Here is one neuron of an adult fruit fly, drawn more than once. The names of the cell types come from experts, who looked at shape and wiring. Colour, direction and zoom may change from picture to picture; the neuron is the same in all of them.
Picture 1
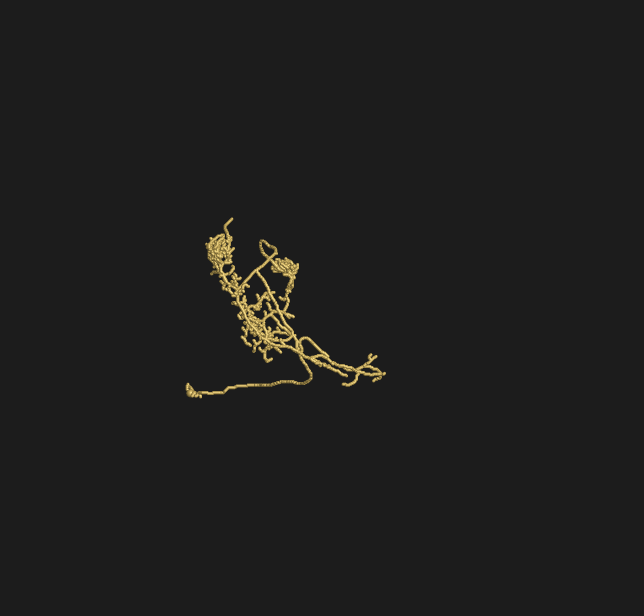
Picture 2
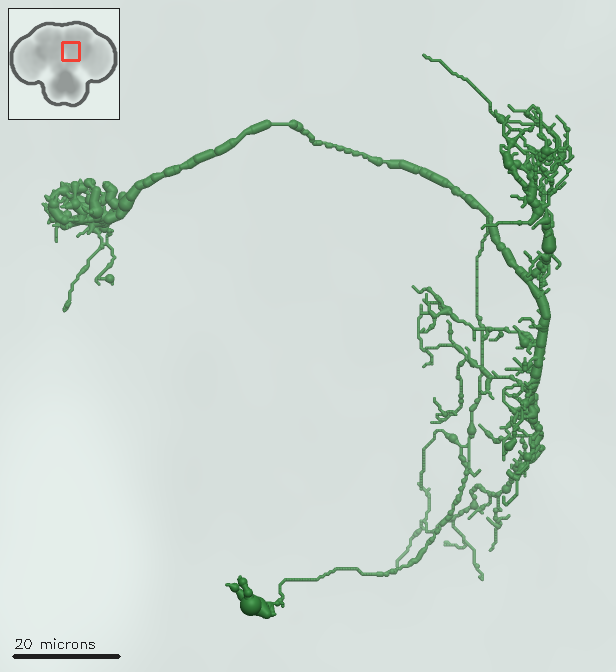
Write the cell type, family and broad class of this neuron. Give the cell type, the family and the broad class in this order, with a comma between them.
GLNO, hemilineage LALv1_dorsal, central-brain intrinsic neuron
